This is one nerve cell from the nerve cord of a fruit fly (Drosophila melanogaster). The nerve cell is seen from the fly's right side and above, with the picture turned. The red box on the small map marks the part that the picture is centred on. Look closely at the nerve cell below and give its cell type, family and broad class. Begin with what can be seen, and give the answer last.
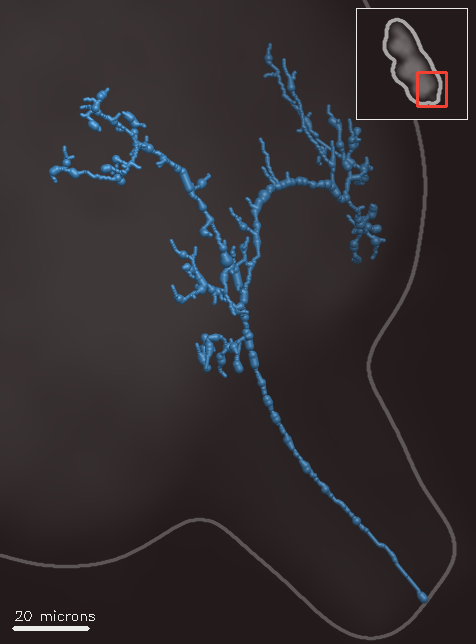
No cell body is drawn. From top to bottom in the picture it spans about 150 microns. Dozens of branch ends can be seen. It is of cell type DNge143. Its family is DNge. Its broad class is descending neuron.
